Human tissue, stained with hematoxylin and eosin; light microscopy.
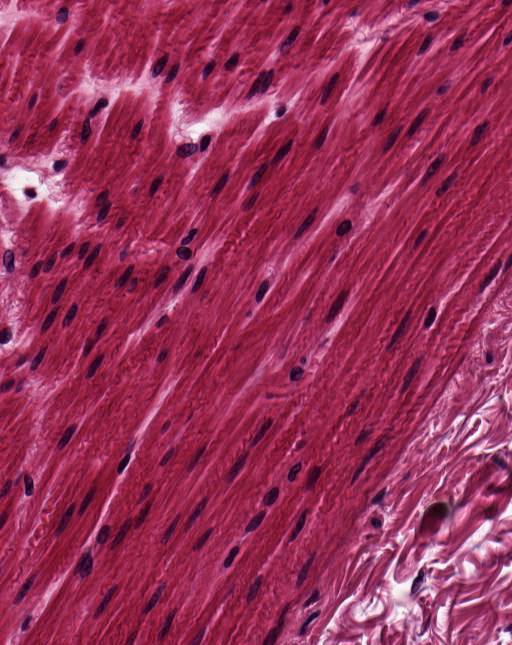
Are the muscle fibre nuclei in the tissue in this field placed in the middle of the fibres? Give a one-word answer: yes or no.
Yes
